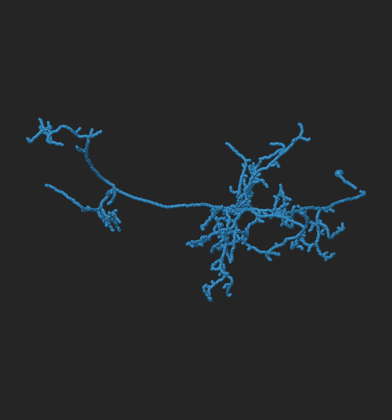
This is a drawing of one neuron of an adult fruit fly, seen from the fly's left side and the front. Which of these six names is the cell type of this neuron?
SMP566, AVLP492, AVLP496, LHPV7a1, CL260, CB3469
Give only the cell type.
CB3469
